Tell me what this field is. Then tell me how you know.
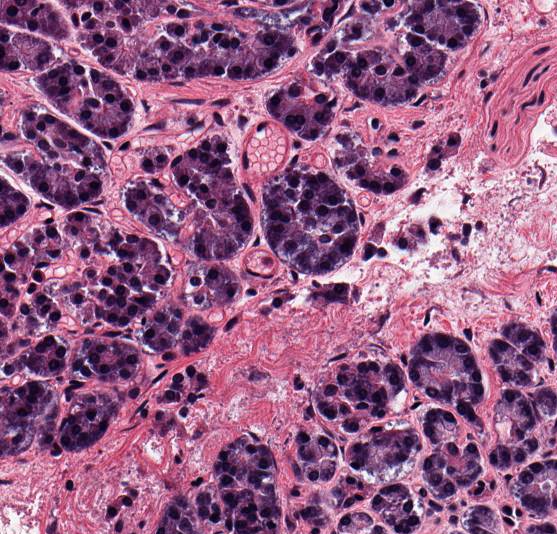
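I'd call this exocrine pancreas, chiefly. Rounded acini fill the field, packed into groups that thin pink stroma parts from one another.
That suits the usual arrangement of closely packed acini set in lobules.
The acinar cells have dark purple, granular cytoplasm, and their nuclei are small, round and dark.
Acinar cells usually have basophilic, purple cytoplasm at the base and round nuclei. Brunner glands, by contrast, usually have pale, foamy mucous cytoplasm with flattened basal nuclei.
I see no wide open lumens in the acini.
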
